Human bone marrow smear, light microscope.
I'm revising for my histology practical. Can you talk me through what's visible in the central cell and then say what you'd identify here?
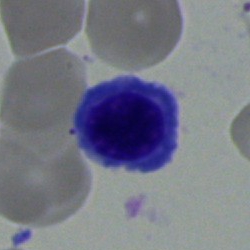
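Look at that chromatin, stained a dark, dense purple. The cytoplasm around it is a deep blue, with no distinct granules and no visible vacuoles. This one is an erythroblast.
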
